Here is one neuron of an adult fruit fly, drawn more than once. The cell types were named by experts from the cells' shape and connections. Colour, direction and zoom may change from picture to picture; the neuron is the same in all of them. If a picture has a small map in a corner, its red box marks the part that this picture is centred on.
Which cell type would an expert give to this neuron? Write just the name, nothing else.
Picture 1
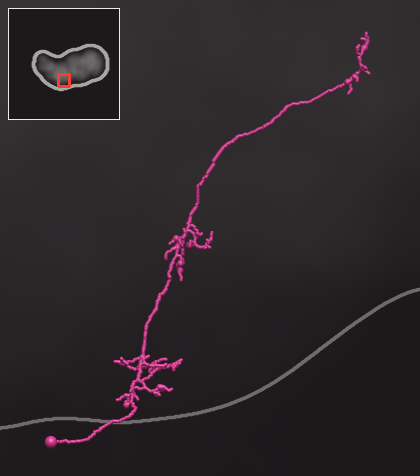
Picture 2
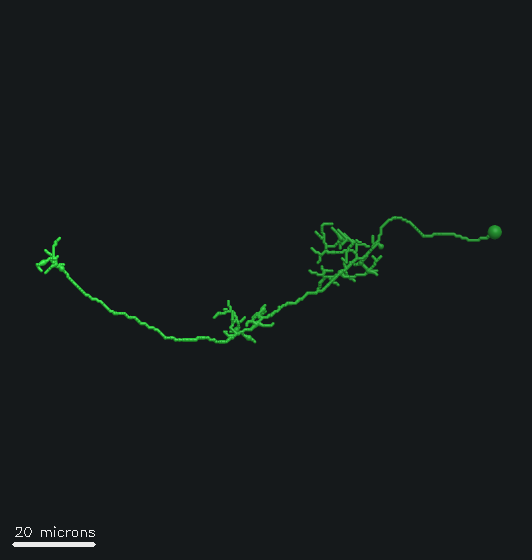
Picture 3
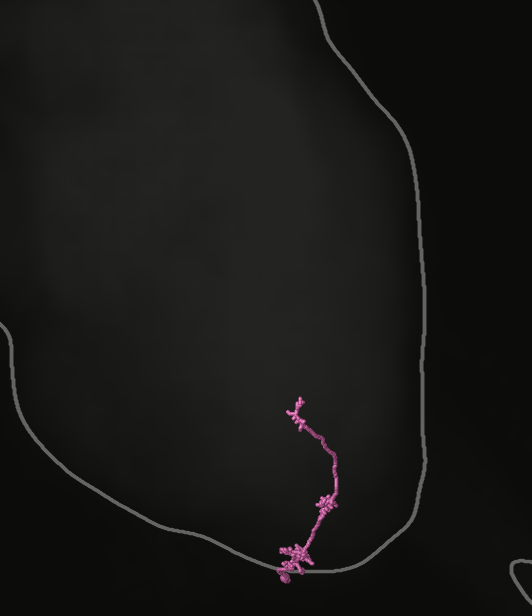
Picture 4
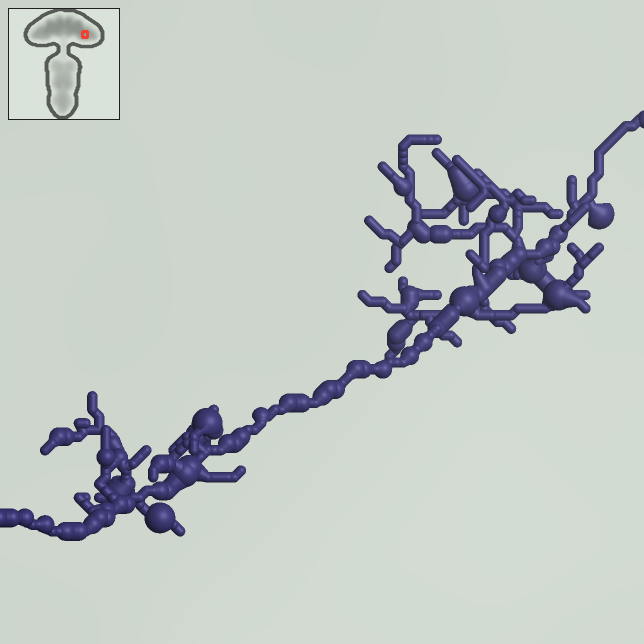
Tm6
